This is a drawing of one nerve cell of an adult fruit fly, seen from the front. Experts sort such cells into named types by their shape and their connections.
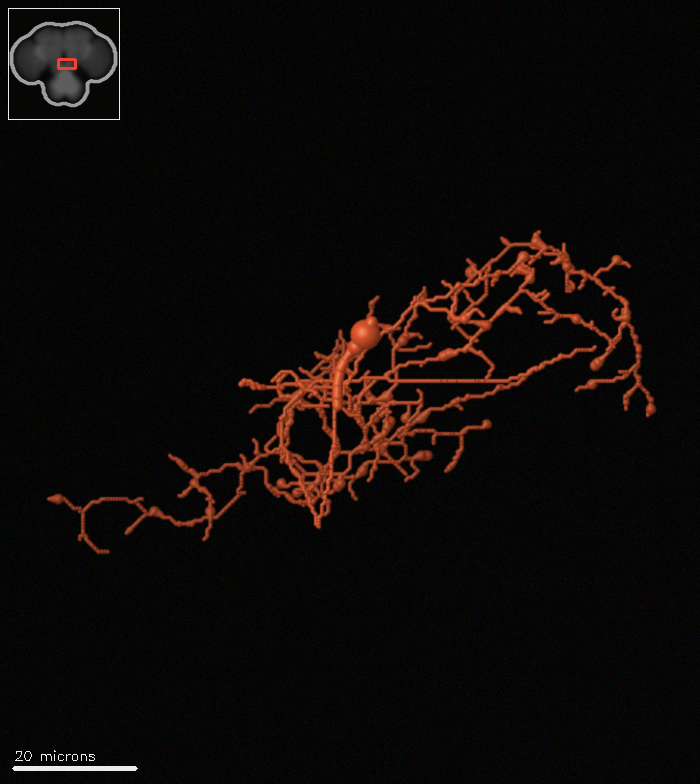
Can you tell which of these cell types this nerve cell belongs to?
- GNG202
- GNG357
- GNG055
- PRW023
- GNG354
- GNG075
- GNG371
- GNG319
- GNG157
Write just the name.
GNG354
